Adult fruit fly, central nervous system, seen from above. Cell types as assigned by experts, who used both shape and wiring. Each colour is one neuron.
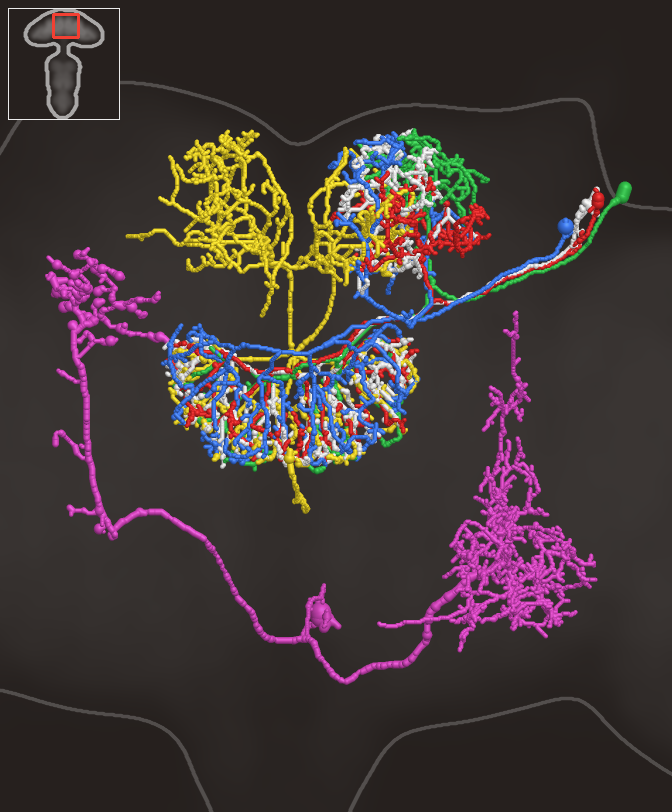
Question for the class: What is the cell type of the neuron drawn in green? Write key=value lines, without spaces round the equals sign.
cell_type=FB4R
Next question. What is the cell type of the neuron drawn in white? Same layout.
cell_type=FB4P_c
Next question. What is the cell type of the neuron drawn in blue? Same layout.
cell_type=FB4P_a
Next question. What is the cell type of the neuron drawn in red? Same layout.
cell_type=FB4O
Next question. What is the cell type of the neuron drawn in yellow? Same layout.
cell_type=FB4K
